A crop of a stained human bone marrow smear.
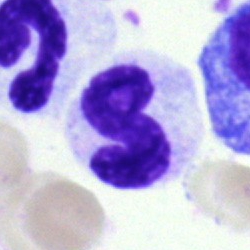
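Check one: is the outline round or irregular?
Round, and smooth.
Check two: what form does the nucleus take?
A single curved band bent into an S shape, with no nucleoli visible.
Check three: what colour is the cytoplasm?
Pale lilac.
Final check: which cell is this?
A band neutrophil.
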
